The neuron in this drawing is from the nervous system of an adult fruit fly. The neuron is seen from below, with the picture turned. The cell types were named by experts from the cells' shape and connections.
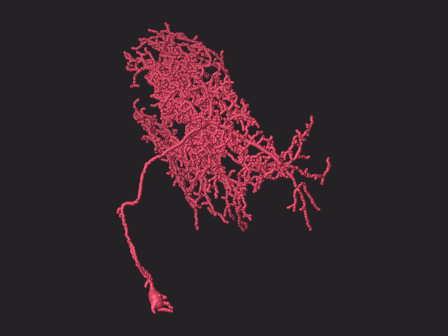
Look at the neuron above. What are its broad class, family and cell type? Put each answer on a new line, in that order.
nerve-cord intrinsic neuron
hemilineage 13B
IN13B005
